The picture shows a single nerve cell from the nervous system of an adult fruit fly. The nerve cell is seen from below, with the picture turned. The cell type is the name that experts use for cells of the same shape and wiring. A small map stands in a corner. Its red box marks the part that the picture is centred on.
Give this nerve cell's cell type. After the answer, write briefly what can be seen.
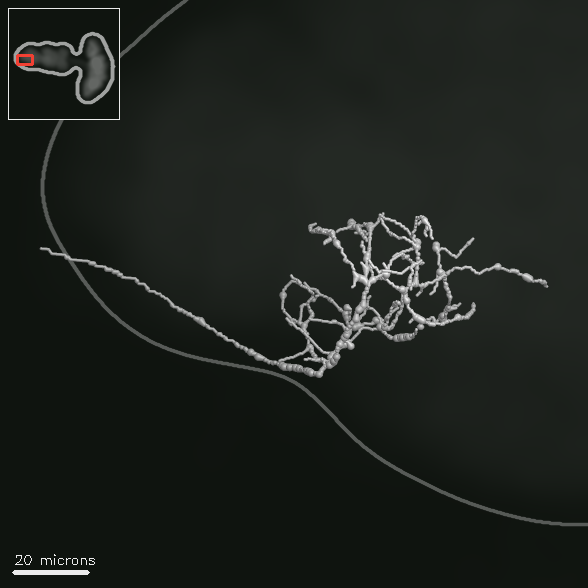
The cell type is SNxx21. Its broad class is sensory neuron entering the nerve cord. It is in the nerve cord and does not reach the brain. No cell body is drawn. From left to right in the picture it spans about 140 microns.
